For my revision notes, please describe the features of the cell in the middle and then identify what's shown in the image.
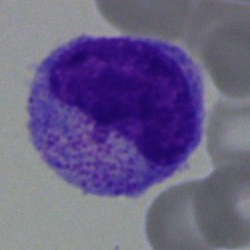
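Nucleus off-centre, filling upper part of cell. No distinct nucleolus visible. Cytoplasm filled with fine reddish-purple granules; no vacuoles seen. Cell: myelocyte.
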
